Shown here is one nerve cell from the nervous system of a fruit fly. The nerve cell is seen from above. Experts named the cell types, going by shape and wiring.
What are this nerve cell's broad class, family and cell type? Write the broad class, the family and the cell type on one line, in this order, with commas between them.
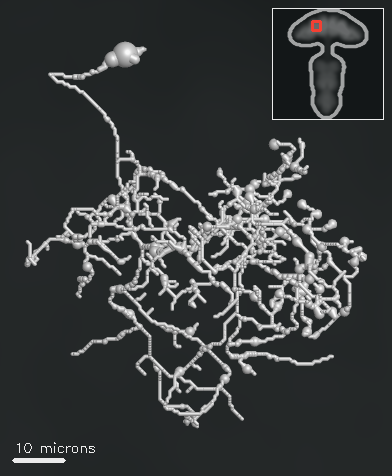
central-brain intrinsic neuron, hemilineage SLPad1_anterior, SLP157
